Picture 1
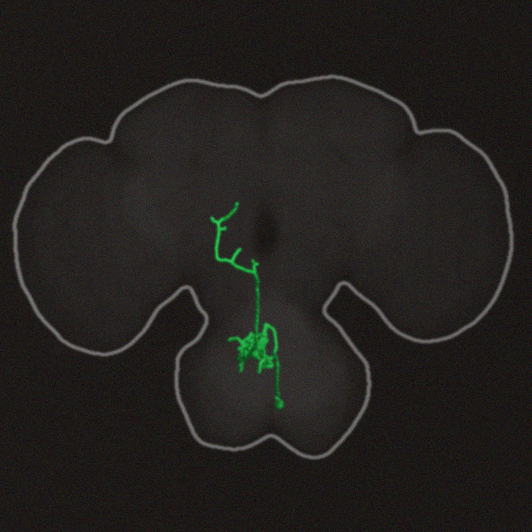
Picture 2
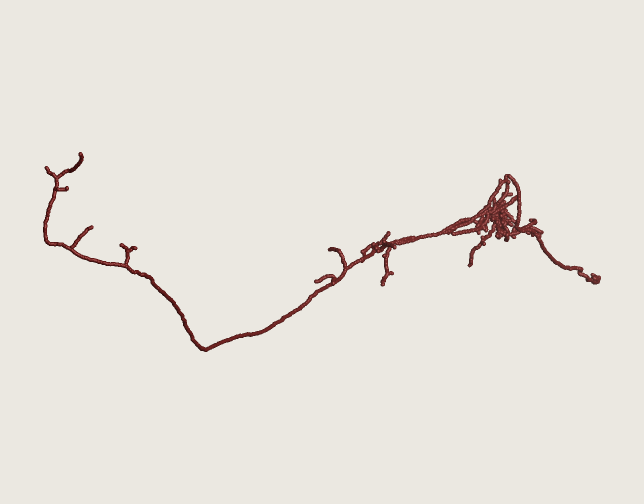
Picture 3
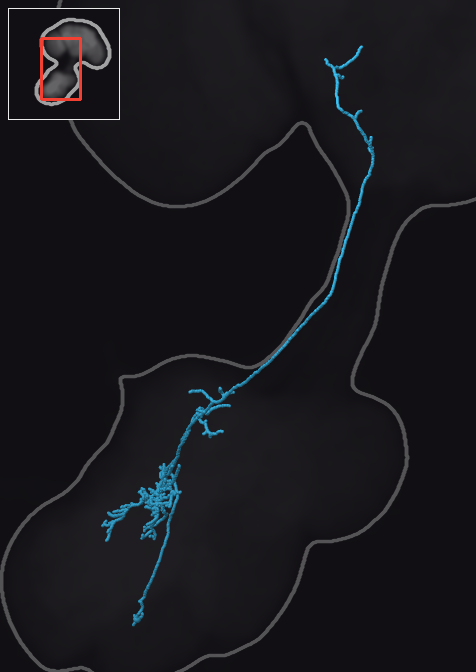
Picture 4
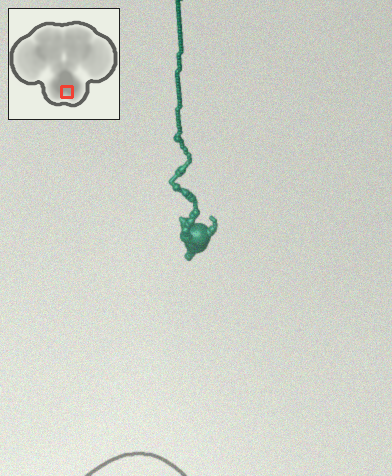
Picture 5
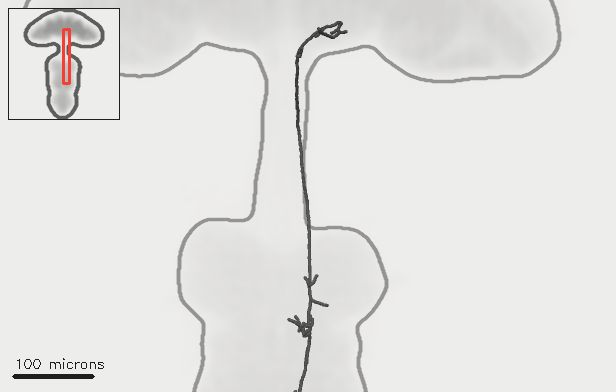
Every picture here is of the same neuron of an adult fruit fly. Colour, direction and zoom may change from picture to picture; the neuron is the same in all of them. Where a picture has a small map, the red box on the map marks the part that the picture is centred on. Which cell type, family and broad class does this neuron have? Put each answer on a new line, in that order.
AN02A022
hemilineage 02A
ascending neuron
